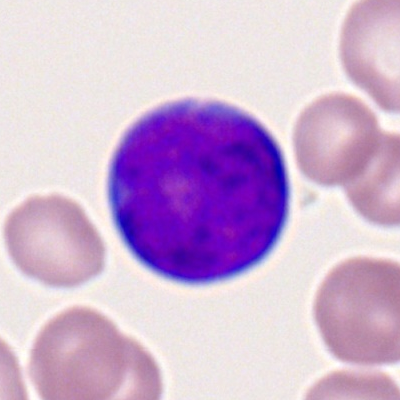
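Myeloblast, the central cell of a stained human blood smear under the light microscope. Its outline looks round and smooth. The nucleus seems to fill nearly the whole cell, leaving only a very thin rim of cytoplasm. That rim is blue, and I see it best at the left edge. The chromatin appears dense and dark purple, with darker clumps.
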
